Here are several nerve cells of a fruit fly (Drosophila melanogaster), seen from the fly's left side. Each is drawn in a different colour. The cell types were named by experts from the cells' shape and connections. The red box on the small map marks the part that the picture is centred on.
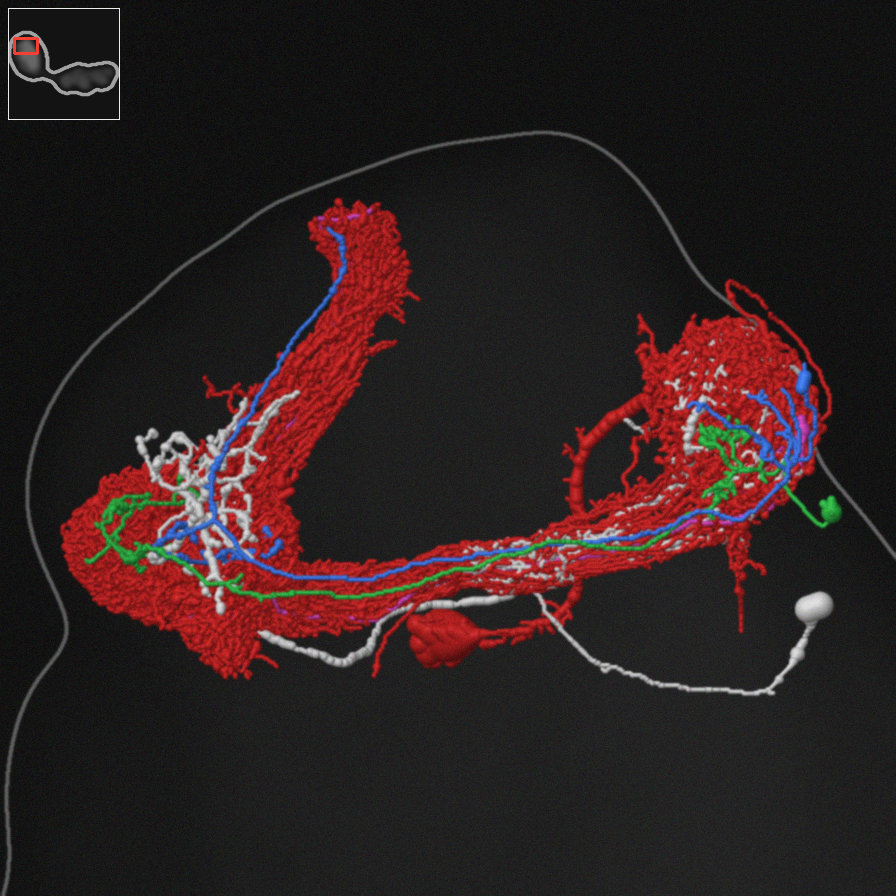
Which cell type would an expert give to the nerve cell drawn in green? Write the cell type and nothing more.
KCg-m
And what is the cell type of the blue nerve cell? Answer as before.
KCa'b'-ap2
